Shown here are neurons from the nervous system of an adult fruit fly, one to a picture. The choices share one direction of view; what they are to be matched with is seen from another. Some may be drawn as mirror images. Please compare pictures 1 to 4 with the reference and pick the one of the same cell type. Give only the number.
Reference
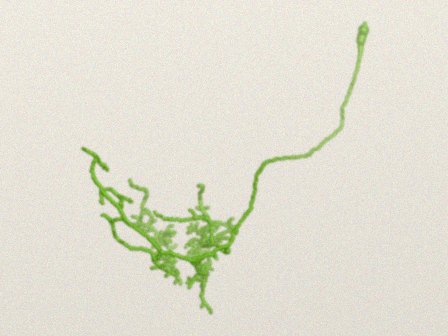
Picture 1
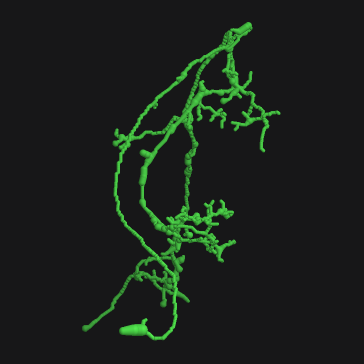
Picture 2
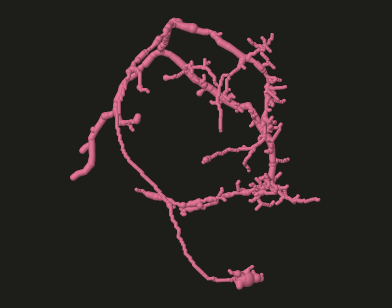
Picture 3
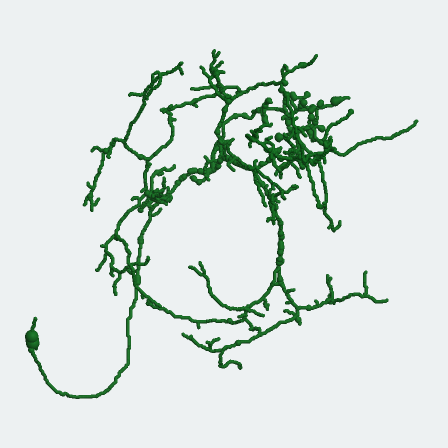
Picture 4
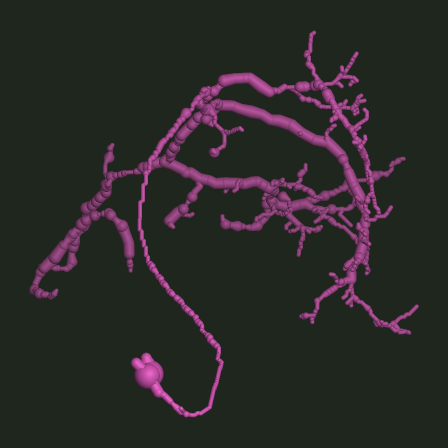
2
